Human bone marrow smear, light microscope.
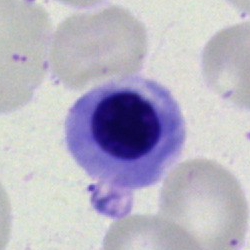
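Erythroblast, the cell in the middle of this stained human bone marrow smear. Its nucleus sits slightly toward the top of the cell and has dense, very dark purple chromatin. The cytoplasm is pale blue-violet, and its rim is wider below the nucleus than above it.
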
